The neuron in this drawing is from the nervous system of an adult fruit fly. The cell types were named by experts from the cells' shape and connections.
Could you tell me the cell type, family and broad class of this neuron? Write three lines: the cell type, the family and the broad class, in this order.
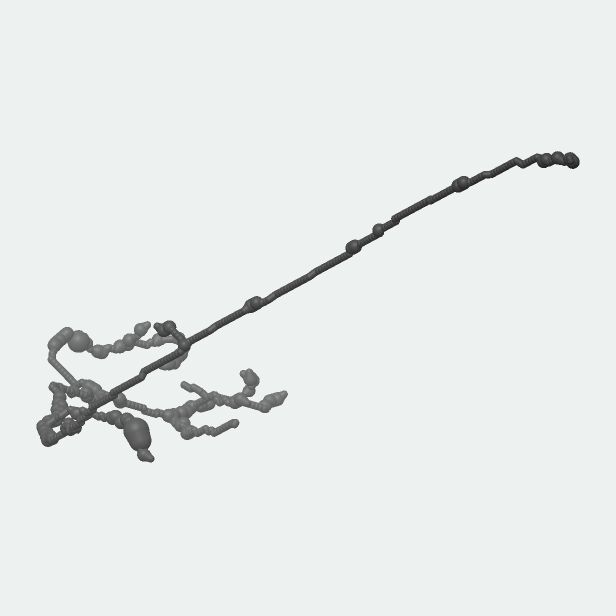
SNta42
class mechanosensory tactile
sensory neuron entering the nerve cord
